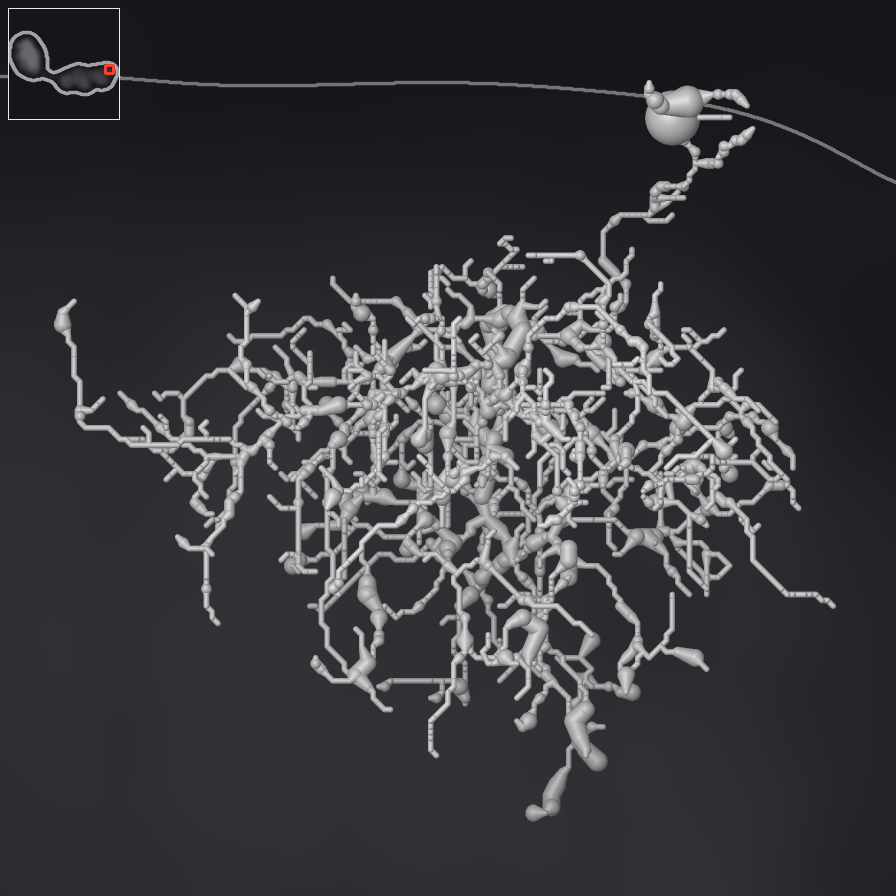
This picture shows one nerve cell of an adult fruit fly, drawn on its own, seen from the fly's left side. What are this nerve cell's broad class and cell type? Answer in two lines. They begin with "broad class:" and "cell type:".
broad class: nerve-cord intrinsic neuron
cell type: INXXX303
